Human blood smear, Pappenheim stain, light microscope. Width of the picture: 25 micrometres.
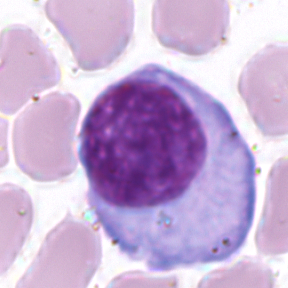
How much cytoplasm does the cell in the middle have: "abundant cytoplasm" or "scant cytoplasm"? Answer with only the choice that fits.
Abundant cytoplasm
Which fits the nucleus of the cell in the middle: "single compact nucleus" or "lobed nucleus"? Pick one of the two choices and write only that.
Single compact nucleus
